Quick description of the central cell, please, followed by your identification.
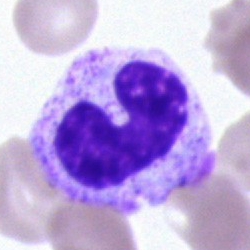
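Outline roughly round, edge slightly uneven. Chromatin dense, dark purple, a few small paler patches. Moderate rim of pale lilac cytoplasm around the nucleus. Fine purple granules throughout the cytoplasm. Cell: band neutrophil.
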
